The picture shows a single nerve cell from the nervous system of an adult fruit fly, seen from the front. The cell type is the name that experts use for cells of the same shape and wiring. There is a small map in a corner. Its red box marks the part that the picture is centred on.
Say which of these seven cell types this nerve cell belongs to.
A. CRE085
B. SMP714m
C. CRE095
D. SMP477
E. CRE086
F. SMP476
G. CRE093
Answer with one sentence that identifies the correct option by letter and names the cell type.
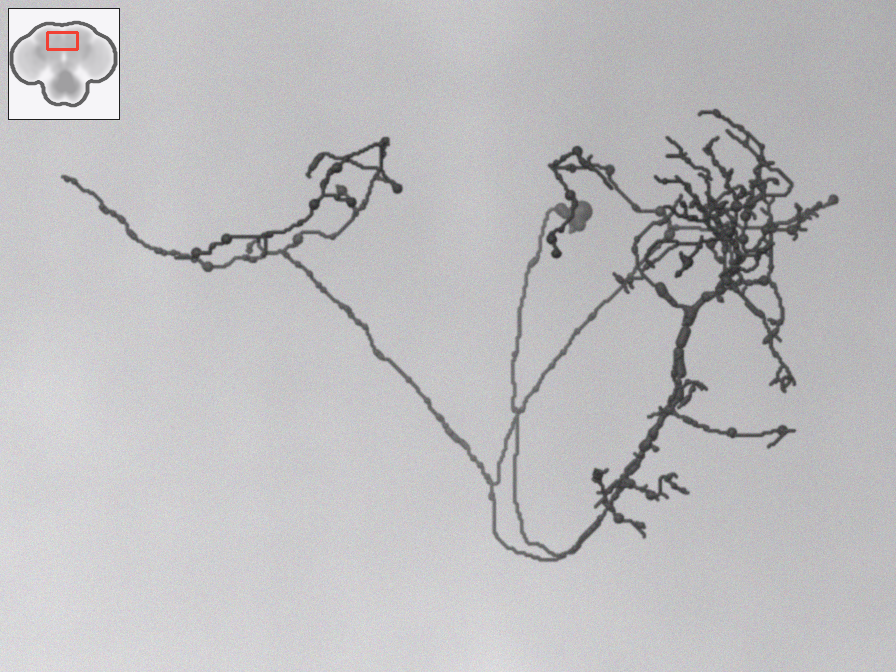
Identified by cell type, the nerve cell is CRE085 from option A.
